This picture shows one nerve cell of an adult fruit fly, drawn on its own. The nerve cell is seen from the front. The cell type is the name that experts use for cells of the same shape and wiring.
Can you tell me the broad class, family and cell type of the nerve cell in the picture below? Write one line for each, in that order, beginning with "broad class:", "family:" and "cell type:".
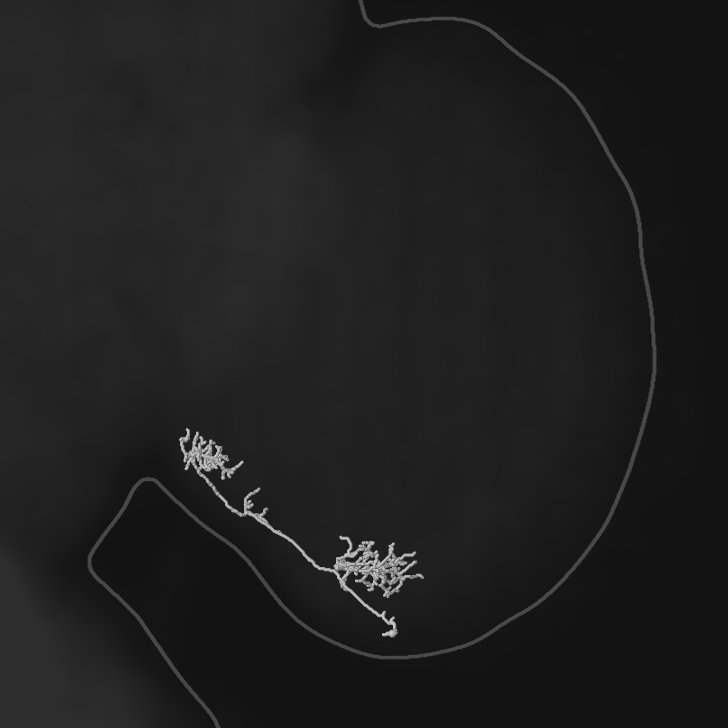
broad class: optic-lobe intrinsic neuron
family: TmY
cell type: TmY21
